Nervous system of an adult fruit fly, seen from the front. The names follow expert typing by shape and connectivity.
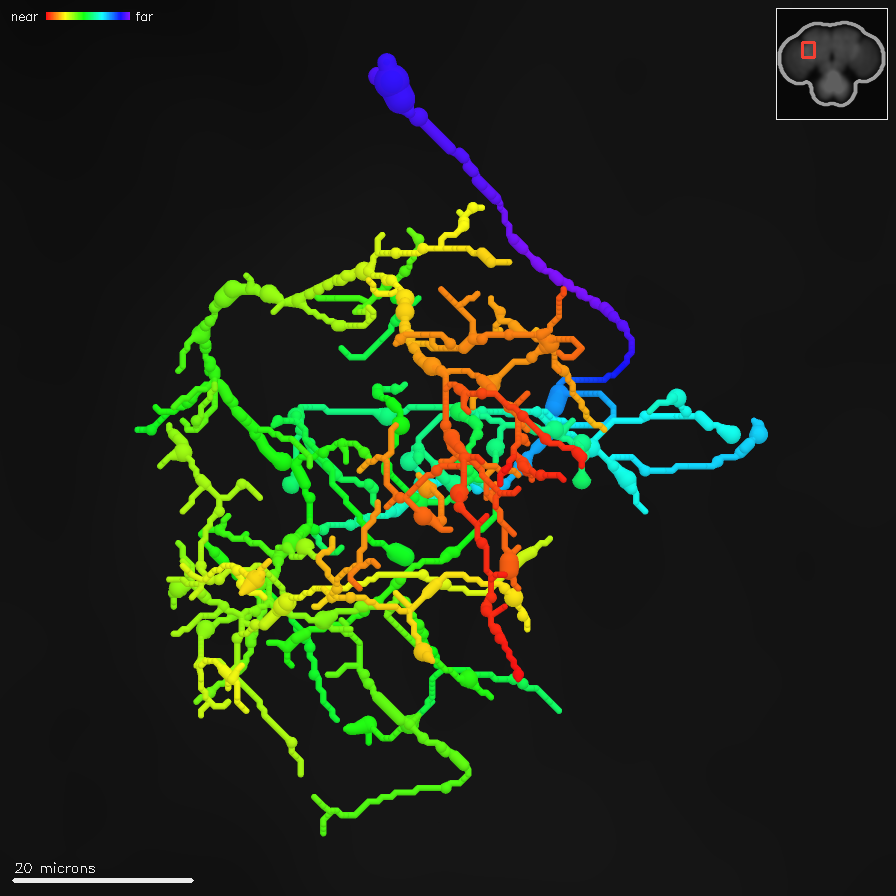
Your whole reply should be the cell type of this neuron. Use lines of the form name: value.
cell type: AVLP480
